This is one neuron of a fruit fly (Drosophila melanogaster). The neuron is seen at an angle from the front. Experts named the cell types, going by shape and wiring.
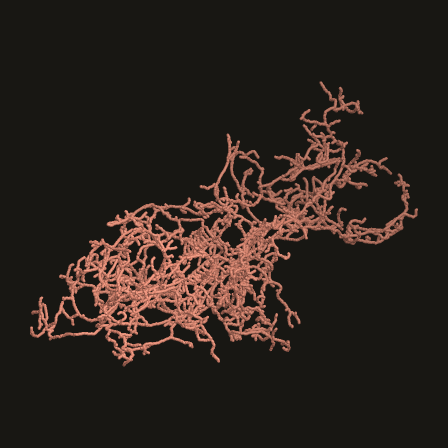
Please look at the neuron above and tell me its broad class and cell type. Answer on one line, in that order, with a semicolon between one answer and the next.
nerve-cord intrinsic neuron; INXXX045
